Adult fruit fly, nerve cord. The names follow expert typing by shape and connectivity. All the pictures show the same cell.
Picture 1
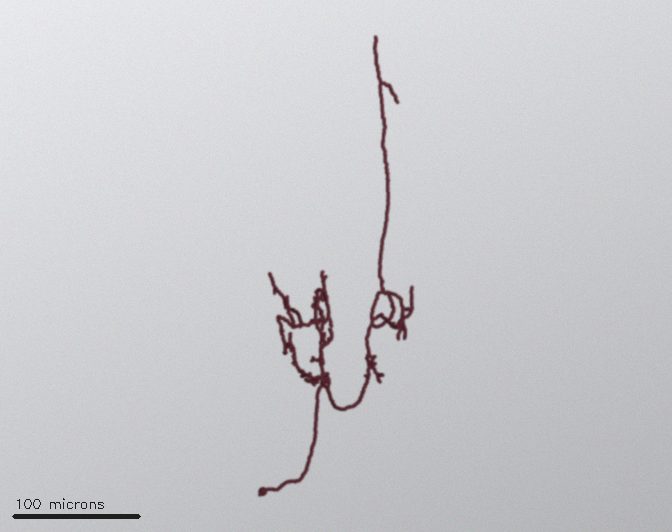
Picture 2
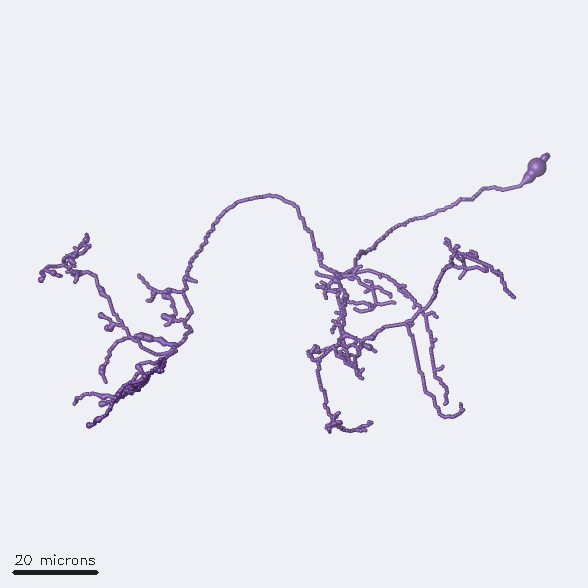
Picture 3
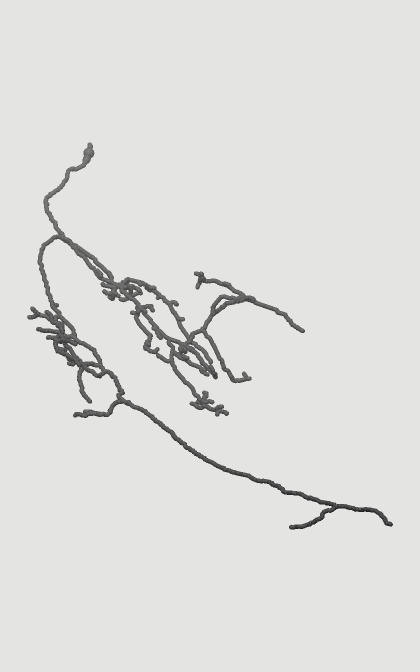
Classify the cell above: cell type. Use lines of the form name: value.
cell type: IN06A104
